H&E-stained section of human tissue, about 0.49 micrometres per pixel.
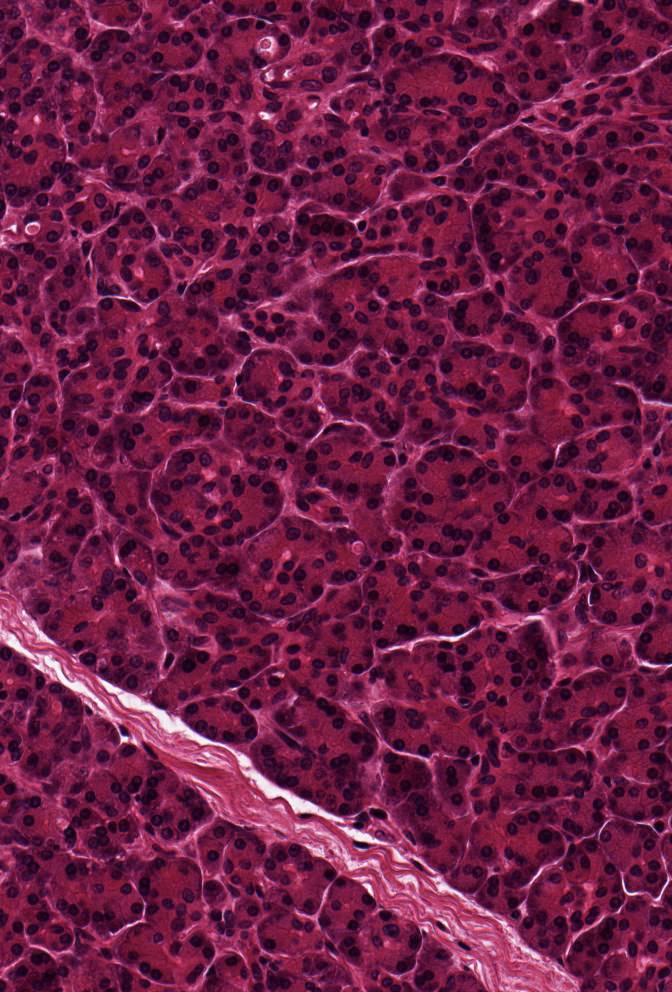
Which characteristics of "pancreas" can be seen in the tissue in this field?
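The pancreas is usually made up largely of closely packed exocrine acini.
In keeping with the name pancreas, closely packed rounded acini fill this field, separated by thin pale strands of connective tissue. The acinar cells have round, dark nuclei.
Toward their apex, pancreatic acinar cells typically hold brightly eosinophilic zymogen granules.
Here the acinar cell cytoplasm is densely stained deep red throughout the field. A band of wavy pink collagen also runs diagonally from the left edge toward the bottom right corner.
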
